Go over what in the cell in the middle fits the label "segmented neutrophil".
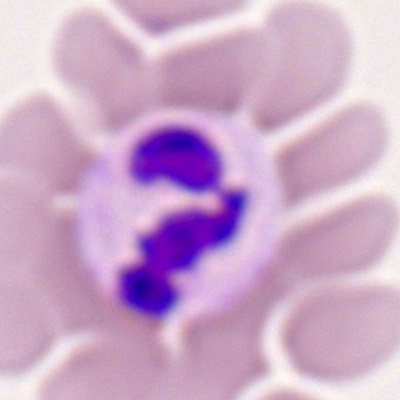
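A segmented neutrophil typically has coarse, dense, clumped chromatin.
This one's chromatin matches that, staining dark purple and looking dense and clumped.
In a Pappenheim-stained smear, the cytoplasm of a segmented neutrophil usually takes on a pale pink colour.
The plentiful cytoplasm around this nucleus is pale lilac instead, so the tint doesn't quite line up. Beyond that, the cell has a round, smooth outline, and no large coloured granules show in its cytoplasm.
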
